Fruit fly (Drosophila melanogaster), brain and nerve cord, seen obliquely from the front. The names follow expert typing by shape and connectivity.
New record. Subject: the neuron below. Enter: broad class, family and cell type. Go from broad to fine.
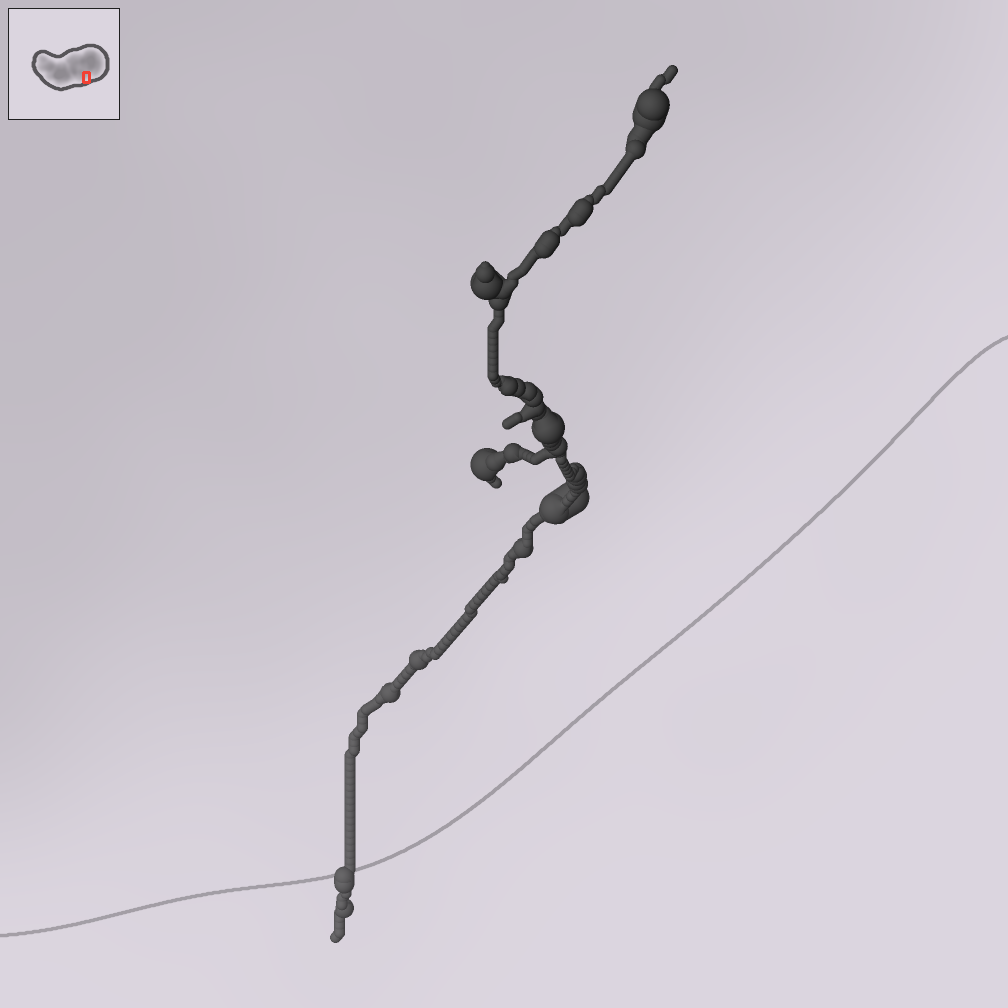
sensory neuron entering the brain; class gustatory; claw_tpGRN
